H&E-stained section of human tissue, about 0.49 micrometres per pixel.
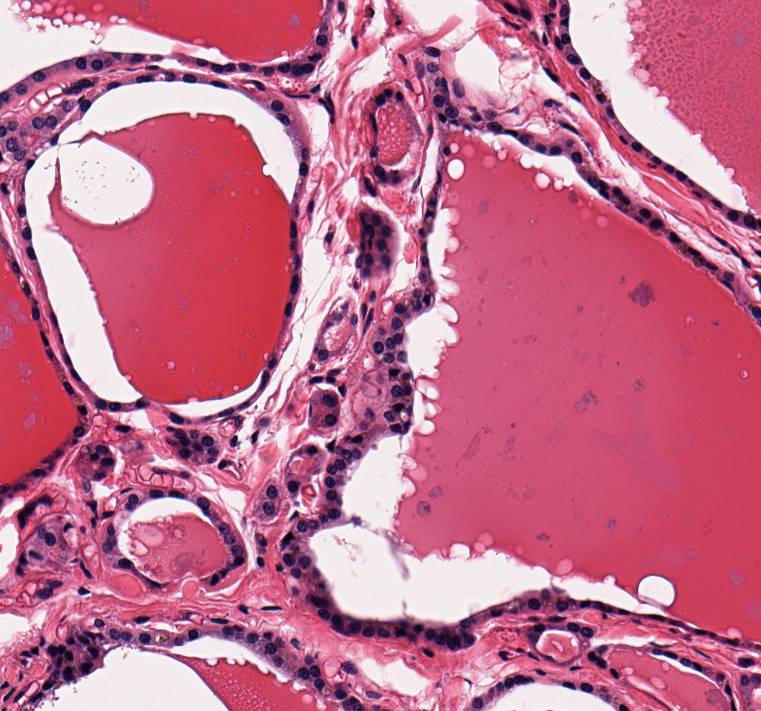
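Thyroid. Mostly large rounded to angular follicles filled with homogeneous pink colloid, separated by narrow tissue bands. A single layer of flattened to low cuboidal epithelial cells lines them; small, round, darkly stained nuclei sit evenly in one row. Small follicles with scanty colloid lie in the bands, one at lower left of centre.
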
